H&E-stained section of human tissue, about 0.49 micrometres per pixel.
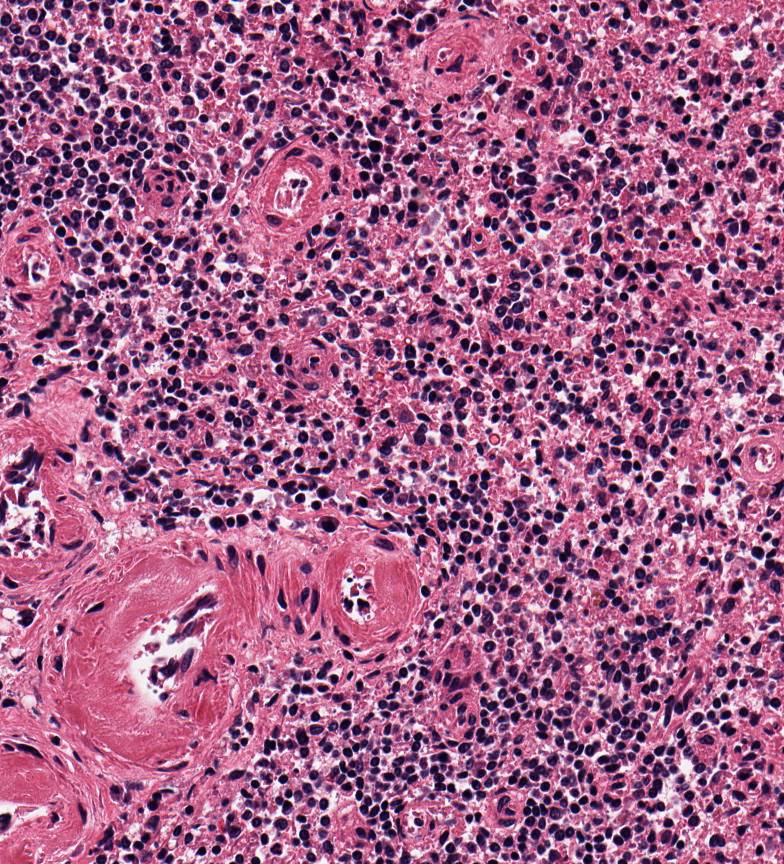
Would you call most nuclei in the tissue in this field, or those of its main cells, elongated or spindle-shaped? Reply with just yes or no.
No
